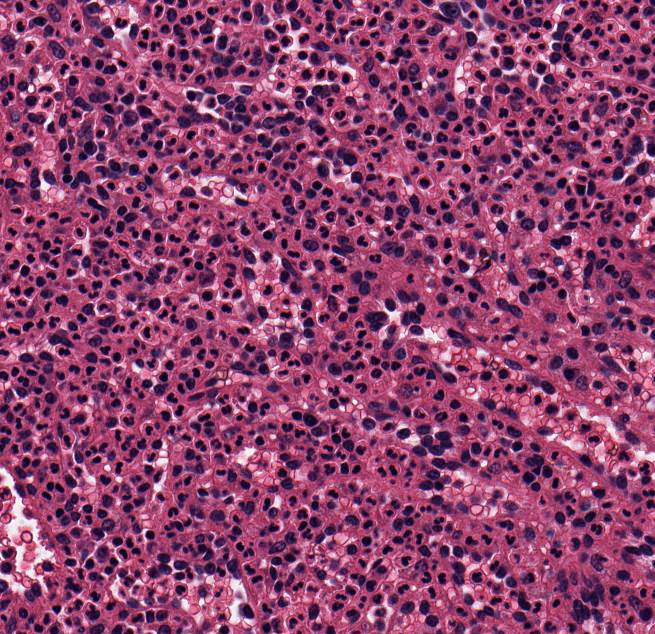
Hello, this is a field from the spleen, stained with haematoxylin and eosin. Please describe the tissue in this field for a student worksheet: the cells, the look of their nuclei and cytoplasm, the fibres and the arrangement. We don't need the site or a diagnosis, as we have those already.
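A diffuse solid sheet of cells occupies the entire field, with no glands or lumens. The majority of nuclei are round and darkly stained. Many cells possess pale or clear cytoplasm bounded by sharp pink cell borders. Fat cells are absent from the field.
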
